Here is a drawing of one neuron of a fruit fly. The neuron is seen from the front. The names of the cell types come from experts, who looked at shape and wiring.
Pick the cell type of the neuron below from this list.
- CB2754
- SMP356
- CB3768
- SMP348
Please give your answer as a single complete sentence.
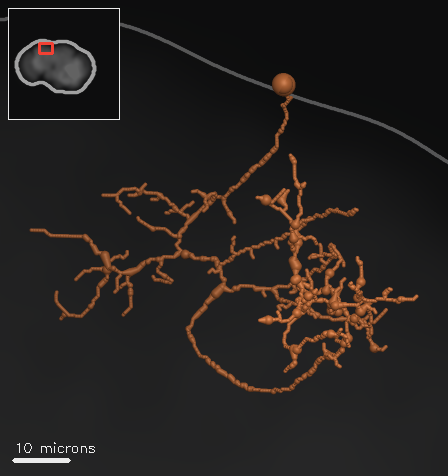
The neuron has SMP356 as its cell type.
